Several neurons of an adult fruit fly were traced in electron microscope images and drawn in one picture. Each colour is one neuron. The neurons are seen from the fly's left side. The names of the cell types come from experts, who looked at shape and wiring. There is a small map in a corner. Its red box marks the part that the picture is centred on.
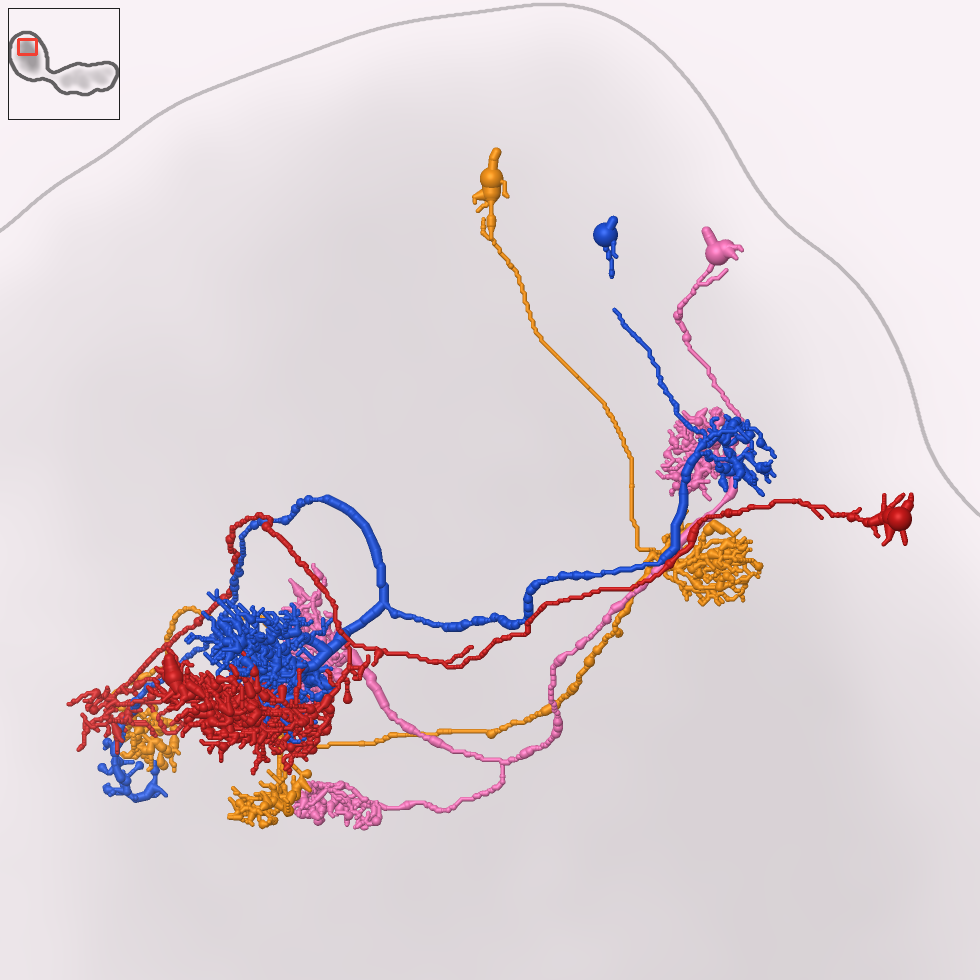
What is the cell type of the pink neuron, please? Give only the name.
PEN_a(PEN1)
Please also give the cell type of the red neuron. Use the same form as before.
EL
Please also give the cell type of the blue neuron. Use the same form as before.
EPG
